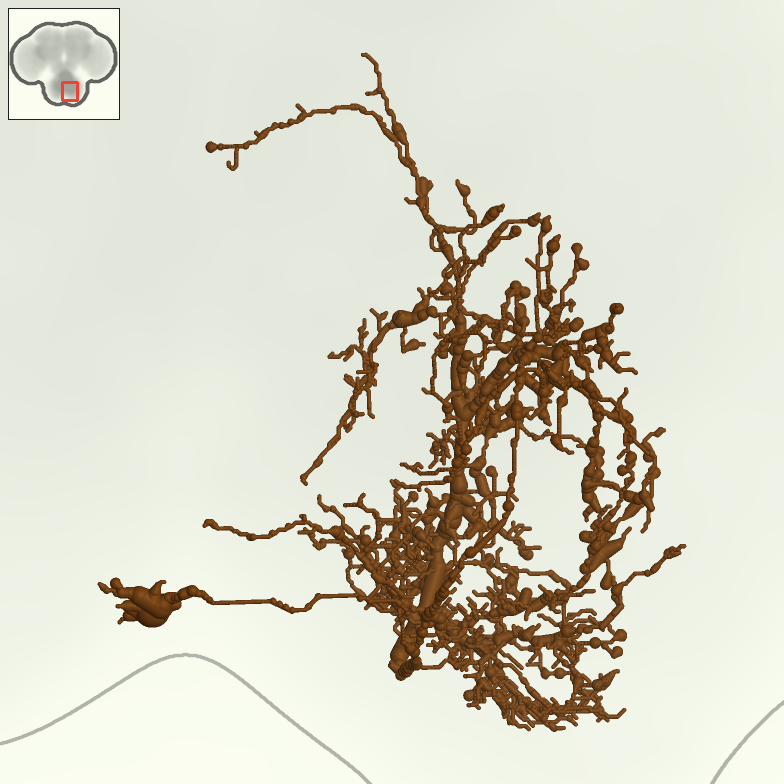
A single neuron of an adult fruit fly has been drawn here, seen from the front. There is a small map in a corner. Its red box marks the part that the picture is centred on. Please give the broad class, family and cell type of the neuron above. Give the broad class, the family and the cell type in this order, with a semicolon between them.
nerve-cord intrinsic neuron; hemilineage 13B; IN13B009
